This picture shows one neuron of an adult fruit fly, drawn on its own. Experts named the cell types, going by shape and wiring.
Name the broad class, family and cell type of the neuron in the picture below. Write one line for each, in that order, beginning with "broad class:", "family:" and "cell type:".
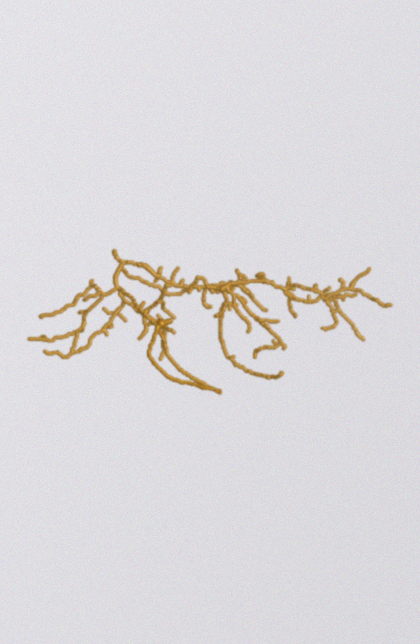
broad class: nerve-cord intrinsic neuron
family: hemilineage 11B
cell type: IN11B017_b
